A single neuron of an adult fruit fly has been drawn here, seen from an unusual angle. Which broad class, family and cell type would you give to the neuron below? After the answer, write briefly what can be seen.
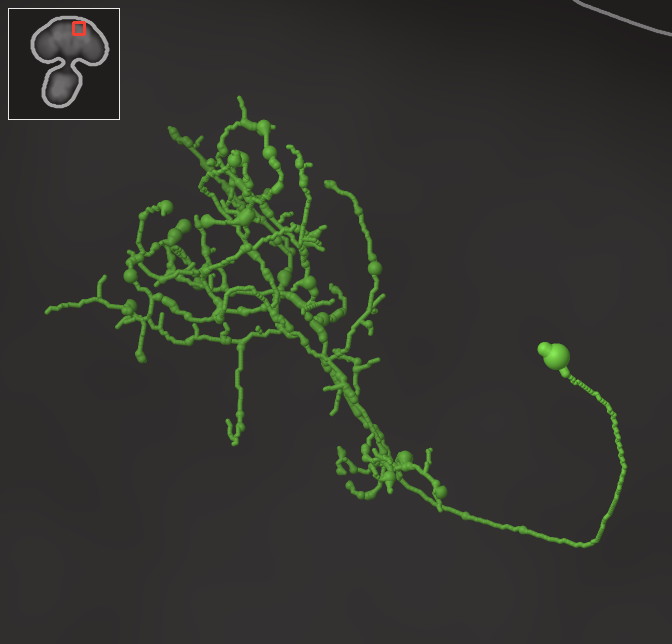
This is a central-brain intrinsic neuron. The family is hemilineage EBa1. The cell type is CRE054. The cell body can be seen on the right of the picture. Dozens of branch ends can be seen.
